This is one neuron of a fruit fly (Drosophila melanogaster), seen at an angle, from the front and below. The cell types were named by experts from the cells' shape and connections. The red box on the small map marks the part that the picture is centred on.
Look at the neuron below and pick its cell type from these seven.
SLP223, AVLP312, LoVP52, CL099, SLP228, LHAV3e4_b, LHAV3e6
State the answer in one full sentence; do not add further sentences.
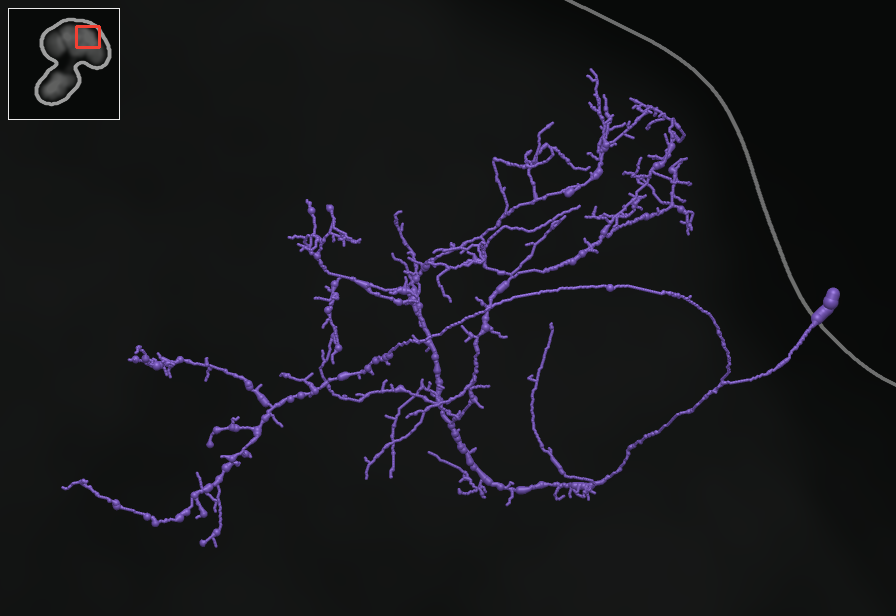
The cell type carried by this neuron is CL099.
